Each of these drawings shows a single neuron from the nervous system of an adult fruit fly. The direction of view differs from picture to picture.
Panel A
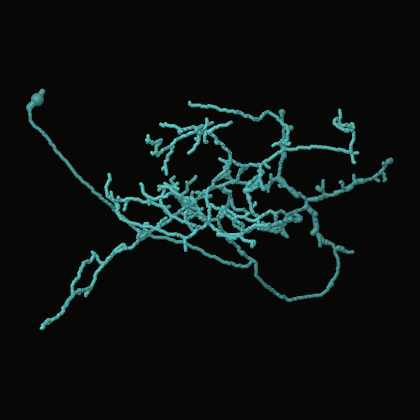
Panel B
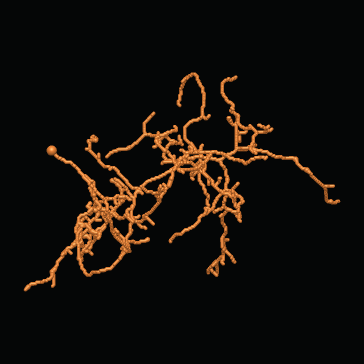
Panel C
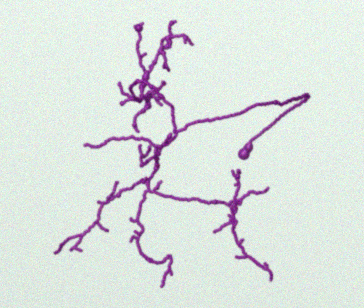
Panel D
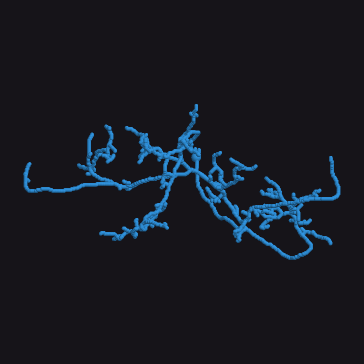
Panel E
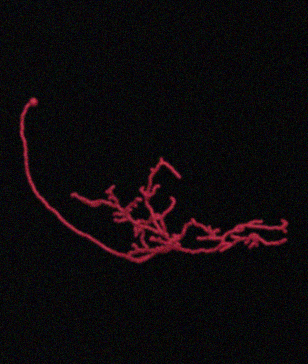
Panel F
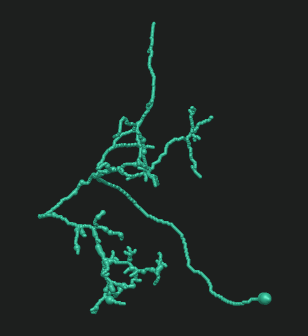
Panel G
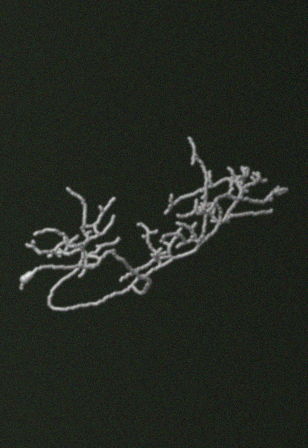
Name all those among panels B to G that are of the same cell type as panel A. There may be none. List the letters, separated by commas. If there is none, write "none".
B, D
